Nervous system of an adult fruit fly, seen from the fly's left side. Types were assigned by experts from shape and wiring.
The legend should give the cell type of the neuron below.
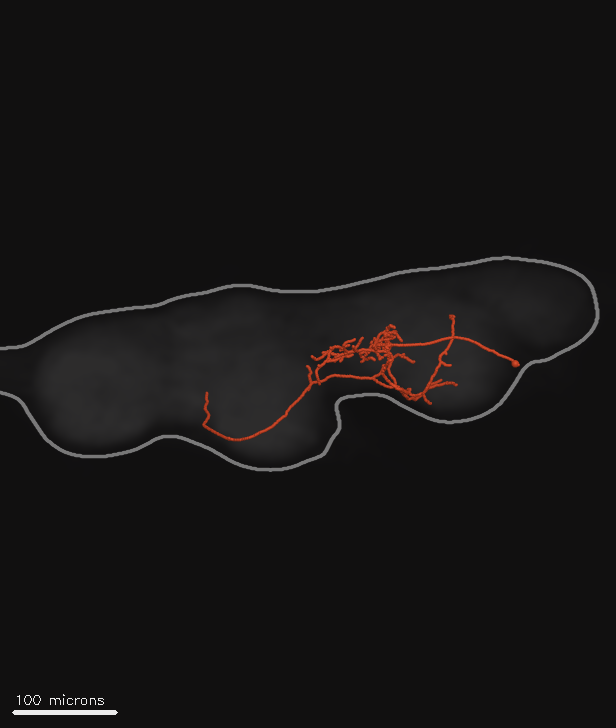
IN12B048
